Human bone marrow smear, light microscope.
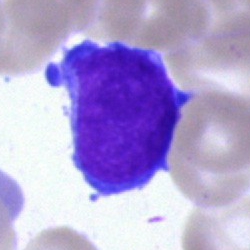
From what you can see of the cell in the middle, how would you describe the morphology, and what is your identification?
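See how the outline is irregular, even a bit angular, rather than smoothly round. The nucleus takes up nearly everything, and the cytoplasm is just a thin deep-blue rim around it. There's also a small rounded bleb poking out at the upper left edge. That's a blast.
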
